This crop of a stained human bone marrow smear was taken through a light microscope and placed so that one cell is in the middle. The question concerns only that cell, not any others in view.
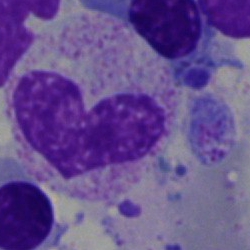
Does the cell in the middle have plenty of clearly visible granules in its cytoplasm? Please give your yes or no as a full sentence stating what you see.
Yes, in the cytoplasm of this cell, many granules are visible.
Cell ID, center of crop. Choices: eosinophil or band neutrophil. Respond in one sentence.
This crop has a band neutrophil at its centre.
